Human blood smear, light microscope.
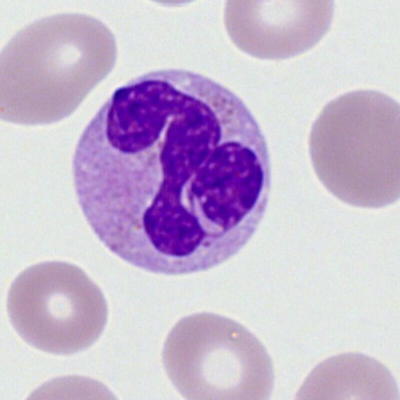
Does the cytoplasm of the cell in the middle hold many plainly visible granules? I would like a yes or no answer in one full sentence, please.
Yes, this cell has a cytoplasm with many visible granules.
